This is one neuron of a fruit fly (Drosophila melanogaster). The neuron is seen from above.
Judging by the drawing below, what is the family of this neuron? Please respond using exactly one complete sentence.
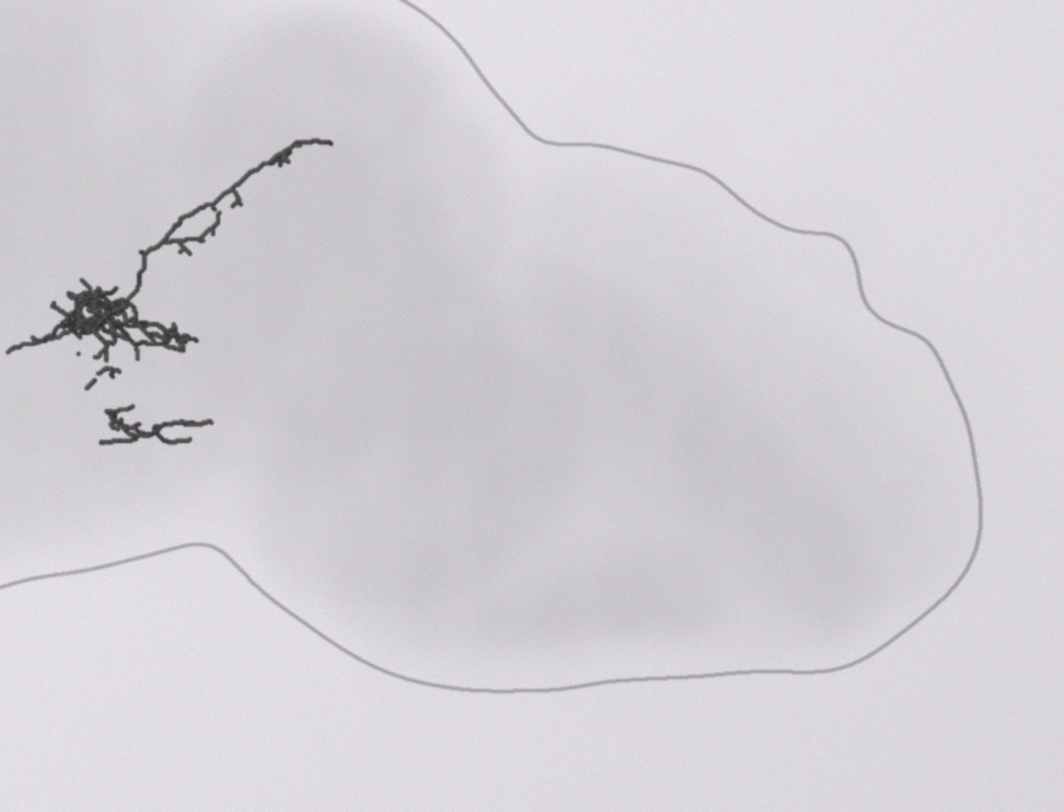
This neuron belongs to the family hemilineage CLp1.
